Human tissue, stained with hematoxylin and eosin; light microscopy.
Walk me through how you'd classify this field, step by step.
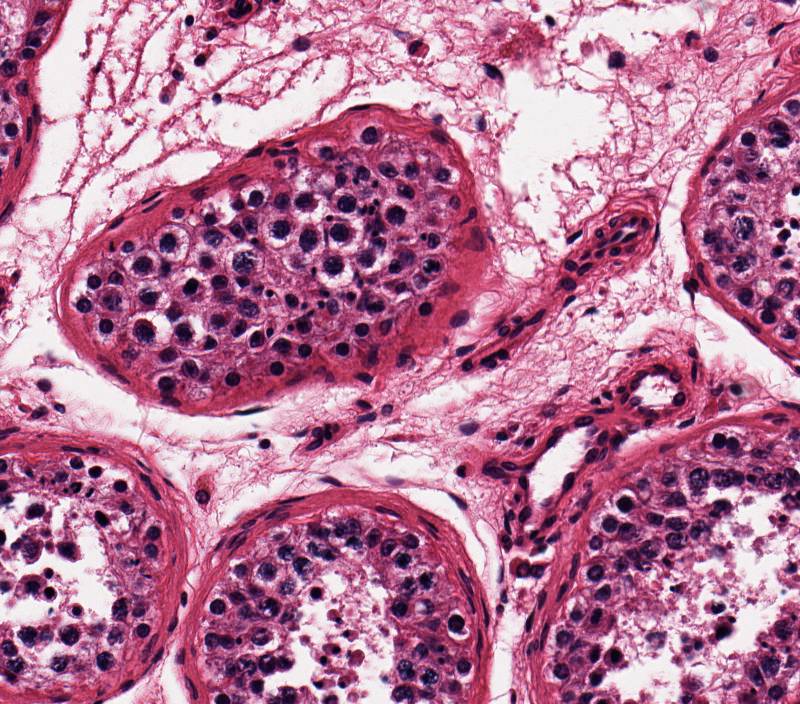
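These are seminiferous tubules cut across, rounded to oval; one lies whole in the upper centre, others partly around the edges. Several layers of rounded cells fill each tubule, stacked from the wall inward.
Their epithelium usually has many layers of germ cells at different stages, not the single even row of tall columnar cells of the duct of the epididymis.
Many middle-layer cells are large and round, with big round nuclei of coarse, dark chromatin in a pale halo. A thick pink wall with flattened, spindle-shaped nuclei parallel to its surface bounds each tubule.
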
